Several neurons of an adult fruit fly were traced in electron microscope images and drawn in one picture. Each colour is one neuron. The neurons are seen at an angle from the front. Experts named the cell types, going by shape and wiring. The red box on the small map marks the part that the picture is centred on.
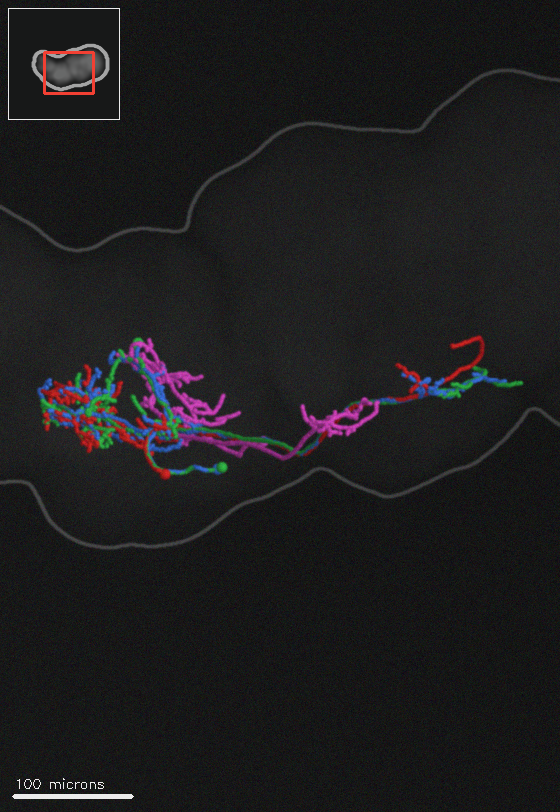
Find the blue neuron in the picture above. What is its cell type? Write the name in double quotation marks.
"AN08B099_h"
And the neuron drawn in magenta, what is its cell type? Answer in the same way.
"AN08B099_g"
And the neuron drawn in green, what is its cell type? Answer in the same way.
"AN08B101"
